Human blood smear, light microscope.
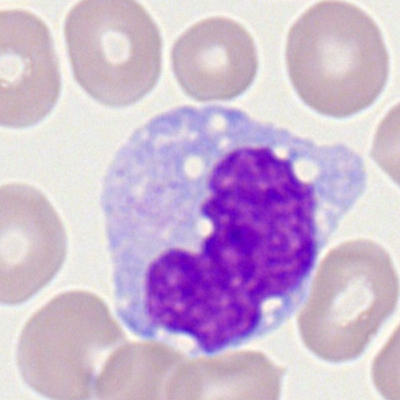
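Monocyte with a bean-shaped nucleus bearing a notch on its left side. The cell outline is irregular rather than round. Plentiful pale grey-blue cytoplasm contains several small, round, clear vacuoles.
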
